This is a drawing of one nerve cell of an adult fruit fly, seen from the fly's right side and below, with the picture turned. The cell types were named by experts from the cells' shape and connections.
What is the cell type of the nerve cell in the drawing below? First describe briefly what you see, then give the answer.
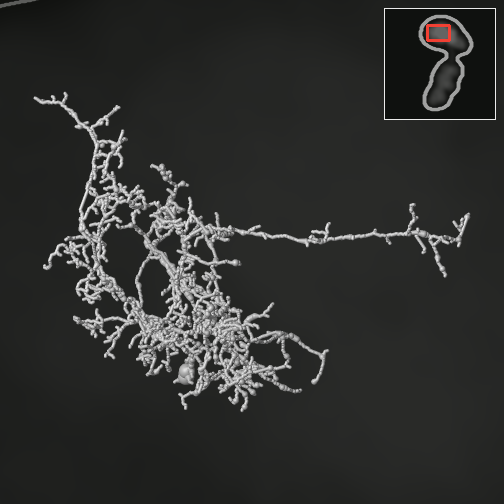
As drawn here it is wider than it is tall. Its broad class is central-brain intrinsic neuron. Its cell type is CL151.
